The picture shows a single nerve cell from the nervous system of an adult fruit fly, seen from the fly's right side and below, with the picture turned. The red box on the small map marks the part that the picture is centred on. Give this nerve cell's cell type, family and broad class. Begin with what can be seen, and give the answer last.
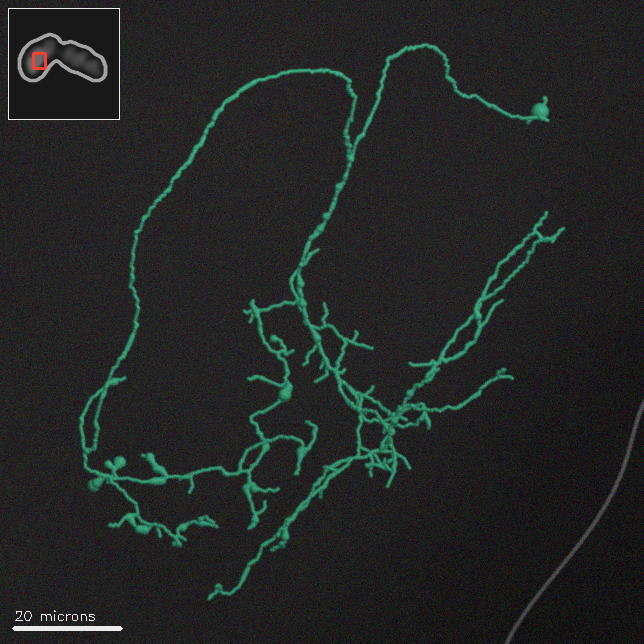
Its cell body lies at the upper right of the picture. From top to bottom in the picture it spans about 100 microns. Dozens of branch ends can be seen. Its cell type is SLP028. Its family is hemilineage SLPal1. This is a central-brain intrinsic neuron.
